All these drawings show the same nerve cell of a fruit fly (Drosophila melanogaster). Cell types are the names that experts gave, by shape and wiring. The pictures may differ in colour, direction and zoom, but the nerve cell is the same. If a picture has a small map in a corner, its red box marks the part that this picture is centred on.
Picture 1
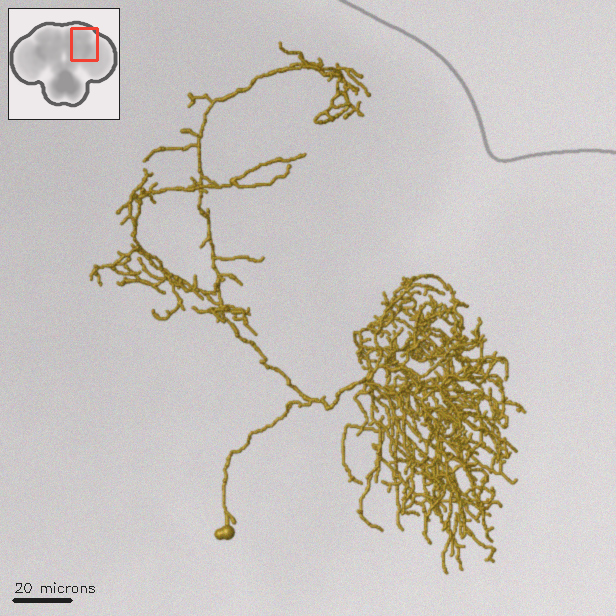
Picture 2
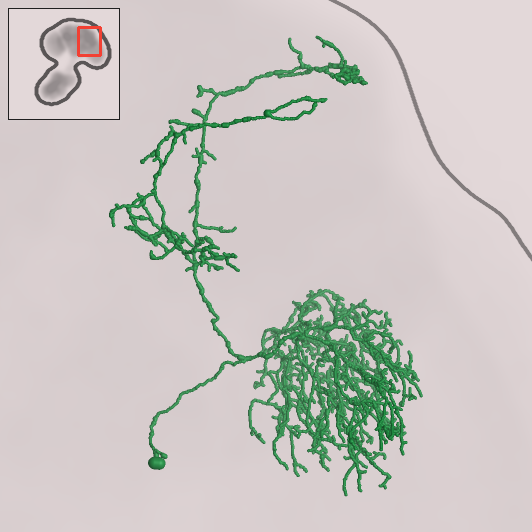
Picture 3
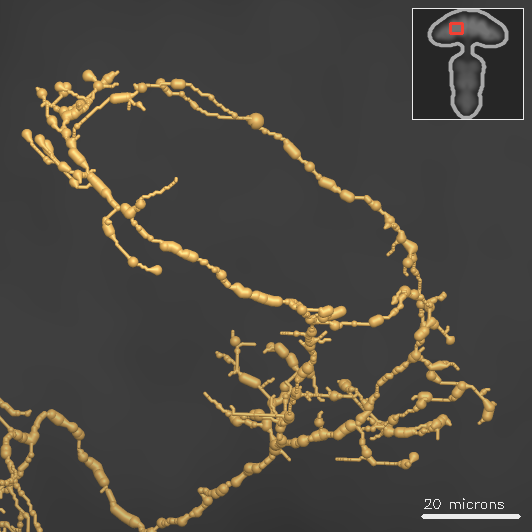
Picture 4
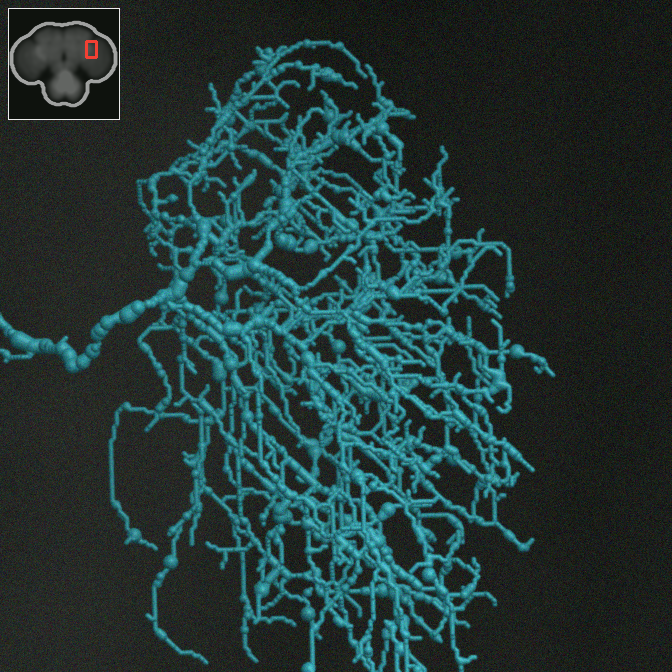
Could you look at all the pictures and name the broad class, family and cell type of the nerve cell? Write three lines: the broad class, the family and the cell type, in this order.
visual projection neuron
hemilineage VPNp&v1_posterior
LoVP69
